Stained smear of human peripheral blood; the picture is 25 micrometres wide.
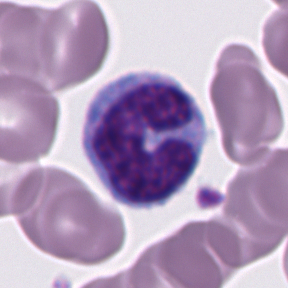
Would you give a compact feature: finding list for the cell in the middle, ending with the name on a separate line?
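Nucleus: bent into a C shape around a notch opening to the right
Chromatin: dark purple, coarsely clumped
Nucleoli: none visible
Cytoplasm: no vacuoles seen
Name: monocyte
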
